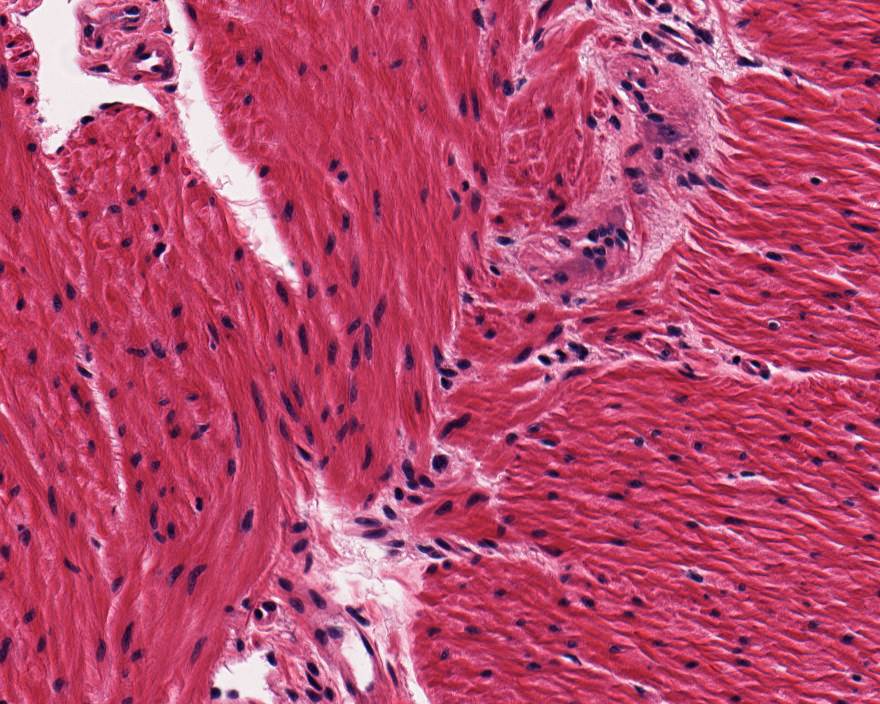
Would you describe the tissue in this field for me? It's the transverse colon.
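Bundles of spindle-shaped cells make up the field, running in different directions. In the left half, the bundles run roughly from top to bottom. The nuclei are dark and elongated, aligned along the length of the cells. The cytoplasm is deeply pink and fibrillar.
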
